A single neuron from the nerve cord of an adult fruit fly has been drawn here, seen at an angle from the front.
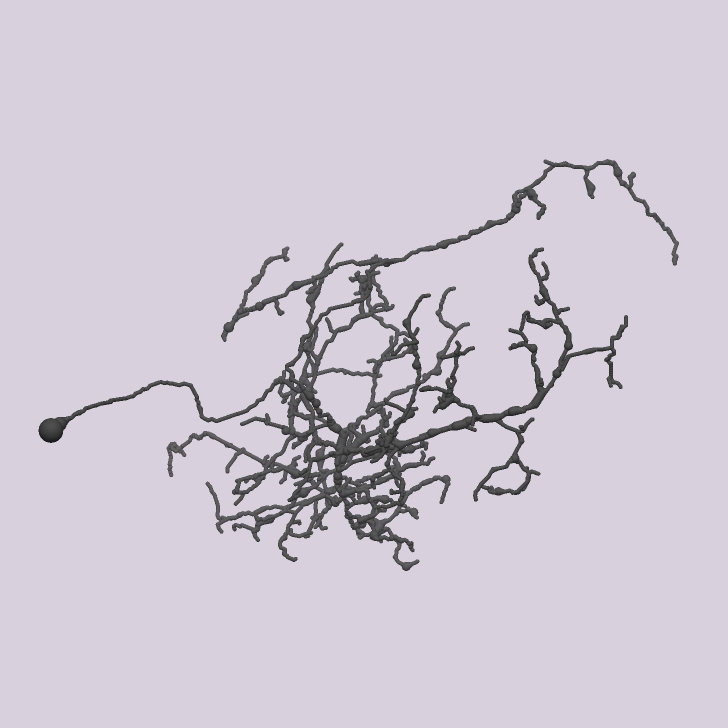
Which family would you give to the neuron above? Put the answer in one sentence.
The family is hemilineage 16B.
